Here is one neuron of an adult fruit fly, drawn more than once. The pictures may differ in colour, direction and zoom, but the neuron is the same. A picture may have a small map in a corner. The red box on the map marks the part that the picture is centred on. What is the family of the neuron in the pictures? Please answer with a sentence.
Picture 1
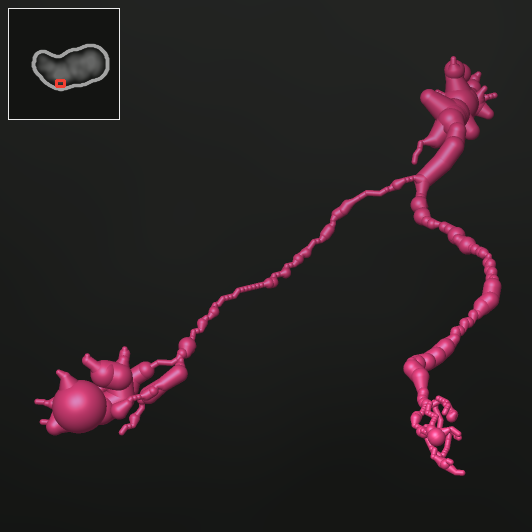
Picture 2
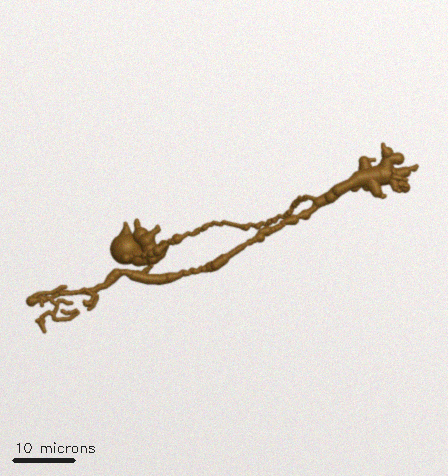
The family is T.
